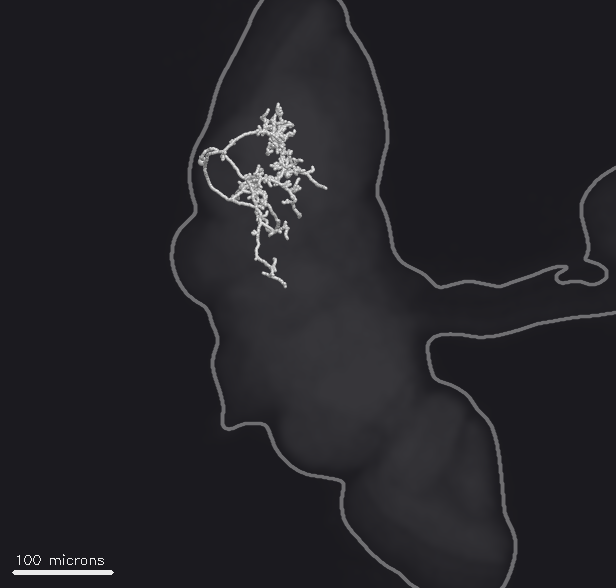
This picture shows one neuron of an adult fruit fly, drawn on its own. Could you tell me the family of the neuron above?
hemilineage VLPa1_lateral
